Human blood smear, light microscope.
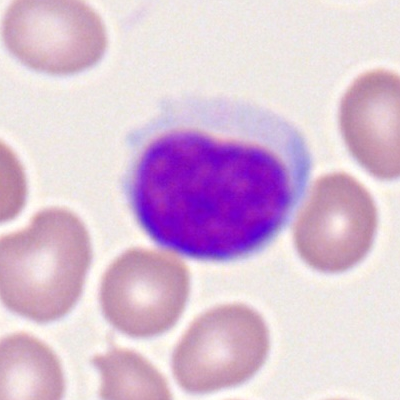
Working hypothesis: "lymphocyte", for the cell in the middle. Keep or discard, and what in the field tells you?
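The nucleus fills most of this cell, and no granules are visible in its cytoplasm.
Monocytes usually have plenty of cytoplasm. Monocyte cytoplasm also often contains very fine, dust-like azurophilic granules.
Both findings weigh against monocyte, and the name lymphocyte fits. The chromatin is dark purple and coarsely clumped, and the cytoplasm is pale blue. The upper edge of the cell is irregular and slightly ragged, formed by pale cytoplasm, and a red cell lies close against its right side.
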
